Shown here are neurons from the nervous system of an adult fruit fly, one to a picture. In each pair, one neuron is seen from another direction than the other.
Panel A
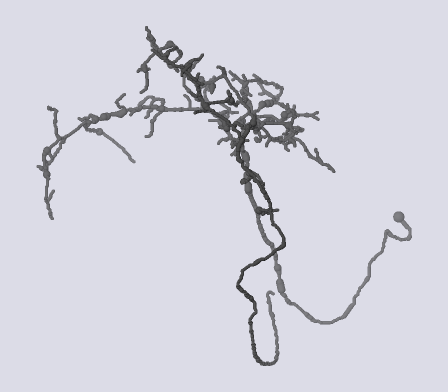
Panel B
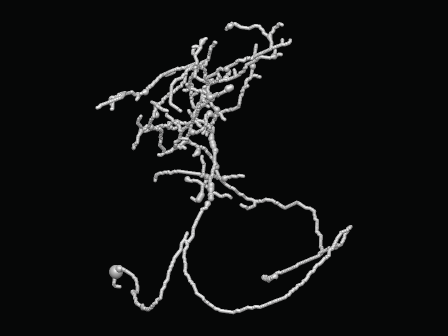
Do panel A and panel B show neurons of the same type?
no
